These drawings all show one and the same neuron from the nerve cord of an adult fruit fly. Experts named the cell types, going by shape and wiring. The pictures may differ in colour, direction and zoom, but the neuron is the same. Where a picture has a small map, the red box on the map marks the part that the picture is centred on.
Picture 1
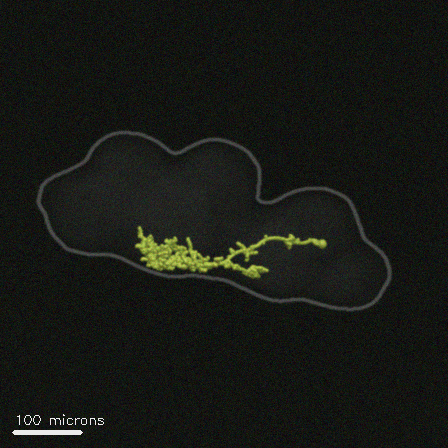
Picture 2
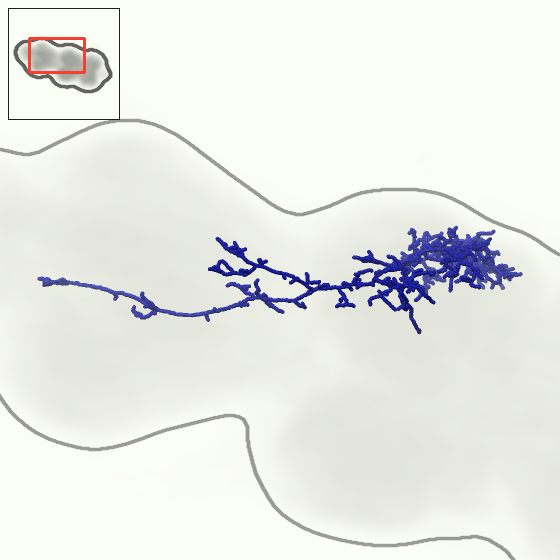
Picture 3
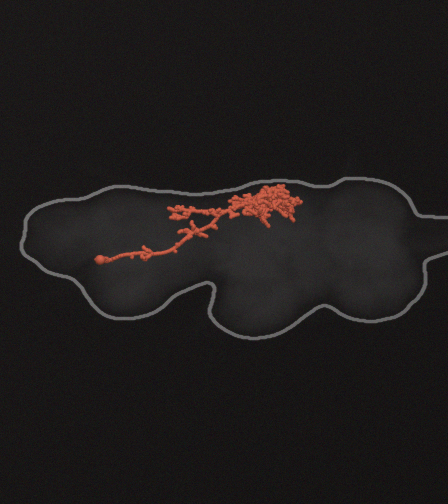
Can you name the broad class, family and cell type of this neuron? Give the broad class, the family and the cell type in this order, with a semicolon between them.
nerve-cord intrinsic neuron; hemilineage 06B; IN06B083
